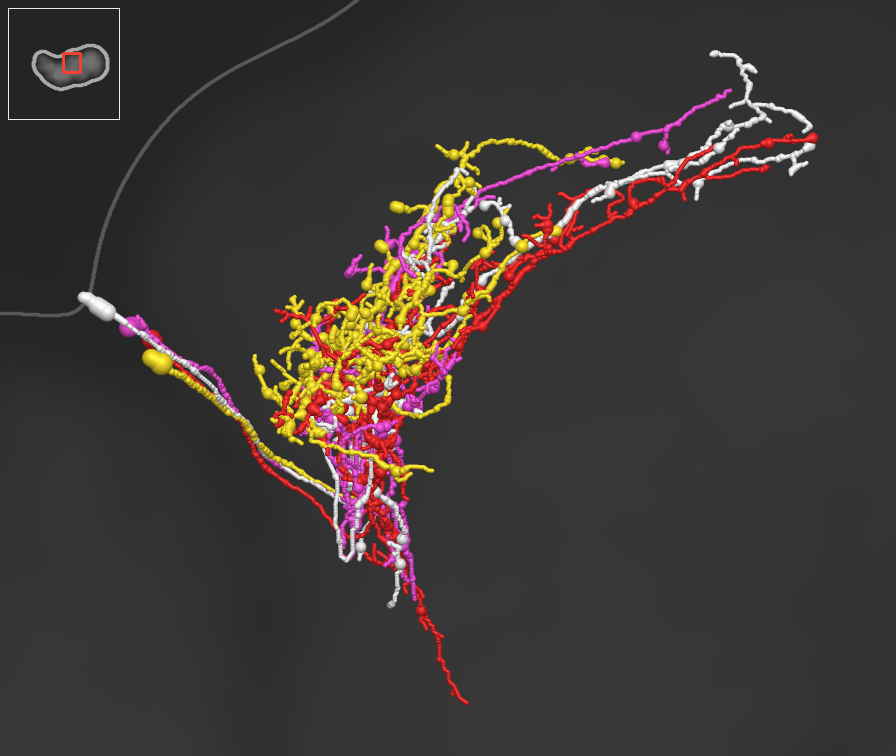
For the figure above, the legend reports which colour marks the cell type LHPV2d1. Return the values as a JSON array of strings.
["red"]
